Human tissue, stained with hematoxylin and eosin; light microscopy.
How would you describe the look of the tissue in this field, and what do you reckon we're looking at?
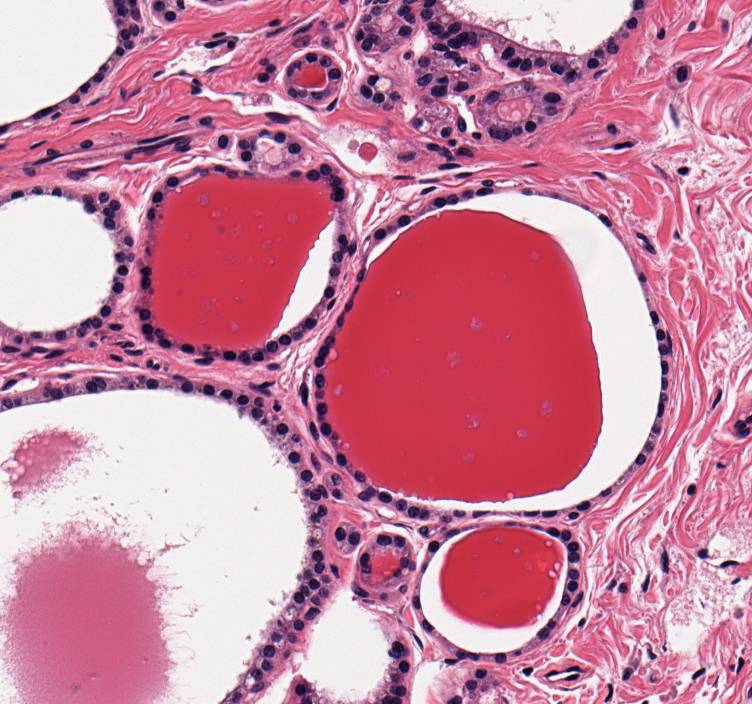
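Dilated spaces are each lined by a thin layer of low cuboidal cells with dark round nuclei. Along the top, small clusters of cuboidal cells surround tiny lumens much smaller than the dilated spaces. Between the spaces and to their right, the stroma is dense, wavy, pink collagen with scattered spindle-shaped nuclei. The red material holds a few small pale round spots. The tissue is thyroid.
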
